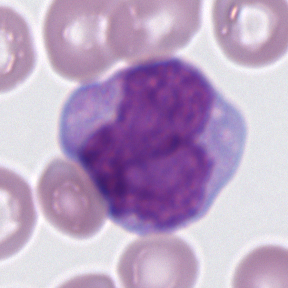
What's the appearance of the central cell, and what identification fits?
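Rather than a smooth circle, the cell's outline is irregular, with gentle bulges and corners. Deep clefts fold the nucleus into irregular lobes, and no distinct nucleoli can be seen. Fine, faint pinkish-purple granules lie in the cytoplasm. It is an atypical promyelocyte.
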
